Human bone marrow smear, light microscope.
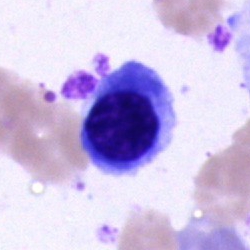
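Erythroblast: cytoplasm deep blue, no visible granules. Small cluster of purple platelets against the upper left edge of the cell. Image slightly blurred; fine edges appear soft.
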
